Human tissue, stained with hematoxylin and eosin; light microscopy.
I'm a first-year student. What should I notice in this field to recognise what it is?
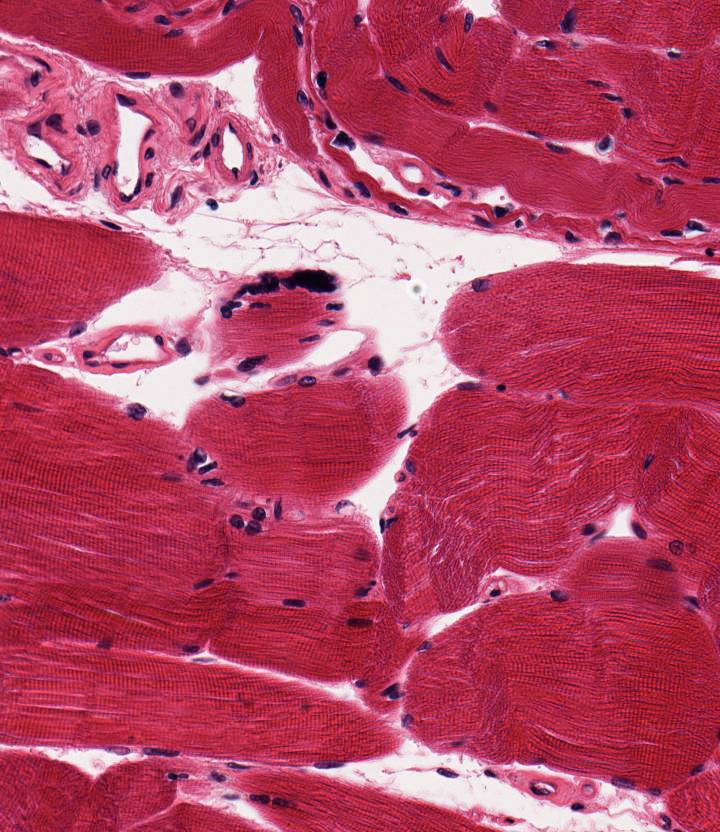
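You're looking at skeletal muscle. The fibres are cross-striated, and their dark, flattened nuclei sit at the edges, just under the surface.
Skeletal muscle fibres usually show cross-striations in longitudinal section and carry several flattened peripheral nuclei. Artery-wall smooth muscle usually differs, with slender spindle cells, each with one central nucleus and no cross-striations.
The fibres here are cut at varied angles, some lengthwise, some obliquely, and their cytoplasm stains deep red.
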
